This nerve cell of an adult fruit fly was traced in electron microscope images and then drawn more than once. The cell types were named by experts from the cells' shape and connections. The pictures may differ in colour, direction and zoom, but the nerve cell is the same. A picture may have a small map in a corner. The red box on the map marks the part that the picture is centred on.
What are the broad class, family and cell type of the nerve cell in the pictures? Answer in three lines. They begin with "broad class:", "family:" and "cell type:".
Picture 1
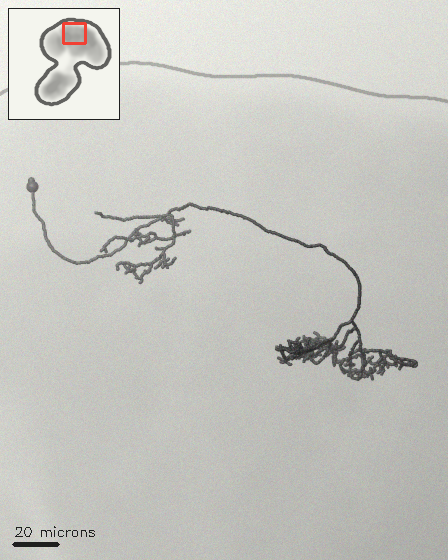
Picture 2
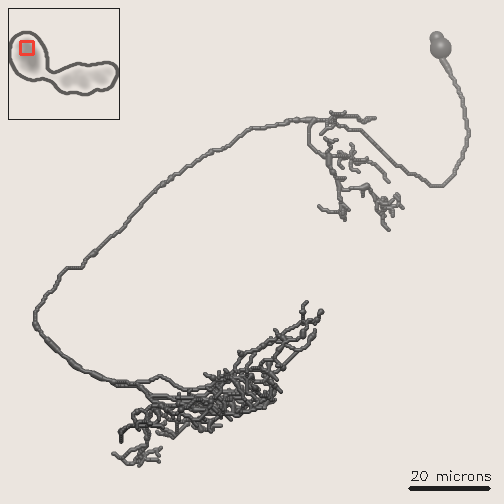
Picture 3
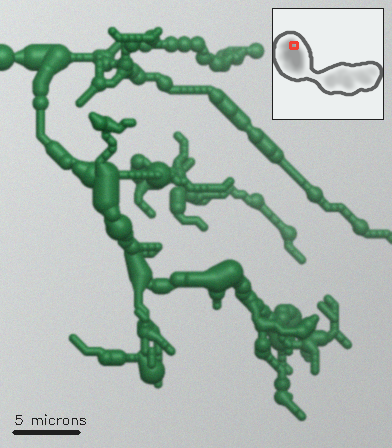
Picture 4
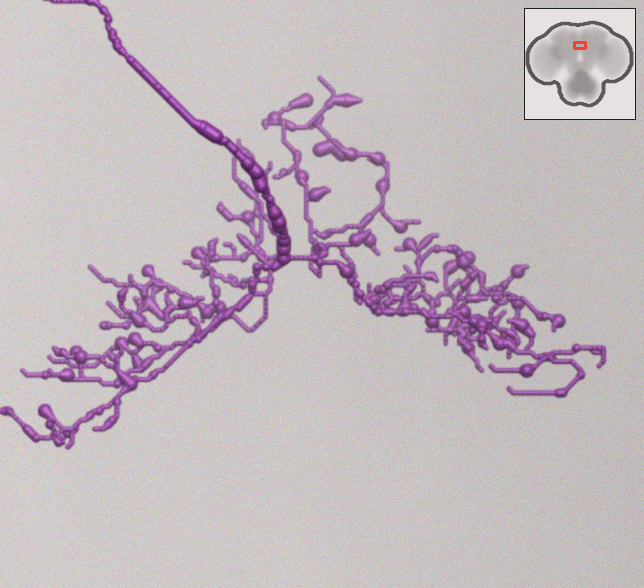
broad class: central-brain intrinsic neuron
family: hemilineage DL1_dorsal
cell type: FB2E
